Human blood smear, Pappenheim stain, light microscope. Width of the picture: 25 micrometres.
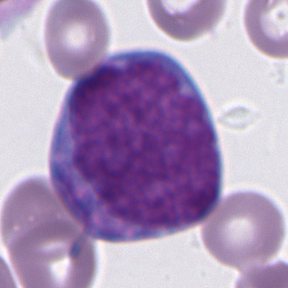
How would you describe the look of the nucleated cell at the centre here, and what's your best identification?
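The cell has a smooth, slightly angular outline with somewhat flattened sides. Its nucleus fills most of the cell, leaving a narrow rim of cytoplasm that is widest at the lower left. No vacuoles are present in the cytoplasm. This is a promyelocyte.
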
